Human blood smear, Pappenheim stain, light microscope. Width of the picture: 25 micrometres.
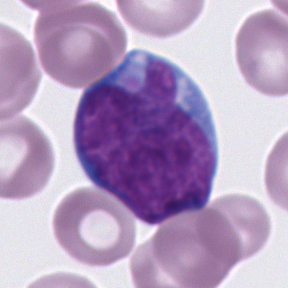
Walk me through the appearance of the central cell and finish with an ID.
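Look first at the edge: nothing projects from it. Inside the nucleus, the purple chromatin is finely clumped all through. The cytoplasm makes only a narrow crescent, mostly along the top and upper right, and you won't find distinct granules in it. This is a myeloblast.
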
